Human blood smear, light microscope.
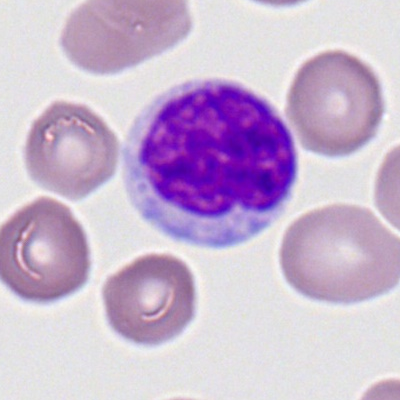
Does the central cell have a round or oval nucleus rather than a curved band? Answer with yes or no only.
Yes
